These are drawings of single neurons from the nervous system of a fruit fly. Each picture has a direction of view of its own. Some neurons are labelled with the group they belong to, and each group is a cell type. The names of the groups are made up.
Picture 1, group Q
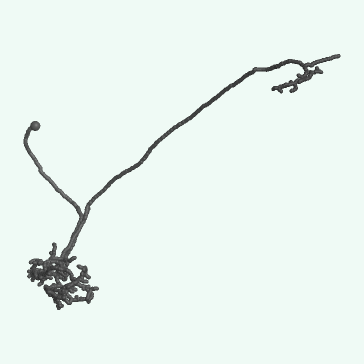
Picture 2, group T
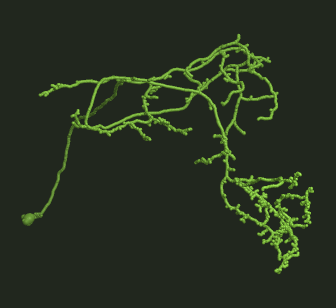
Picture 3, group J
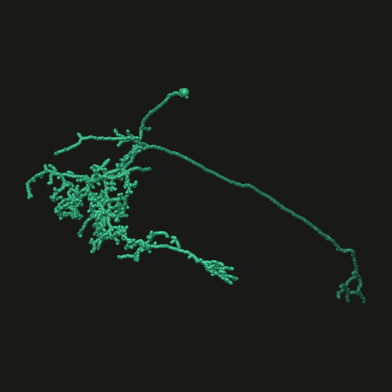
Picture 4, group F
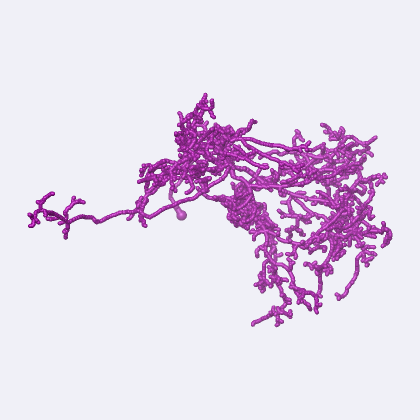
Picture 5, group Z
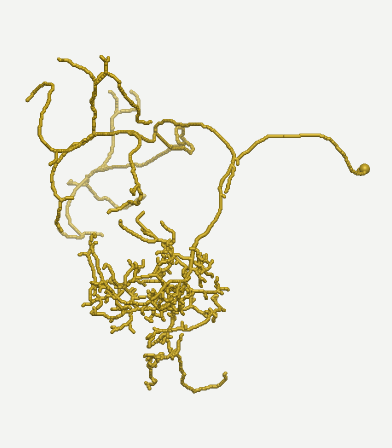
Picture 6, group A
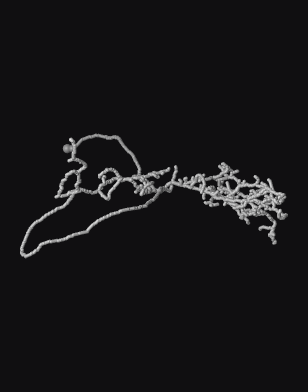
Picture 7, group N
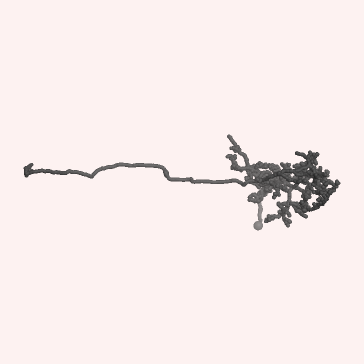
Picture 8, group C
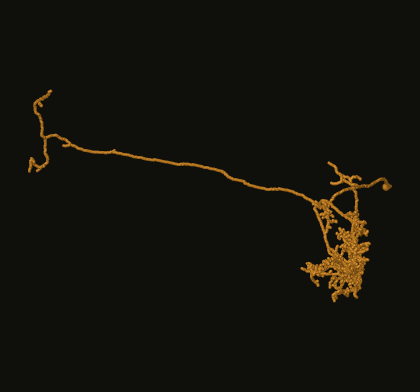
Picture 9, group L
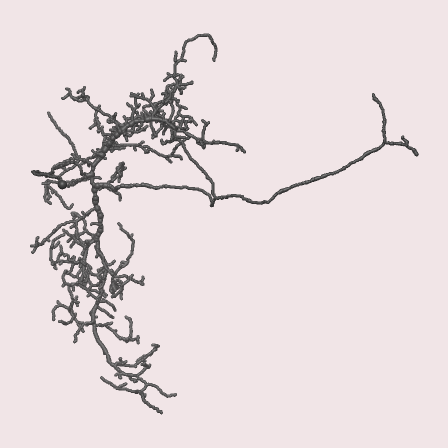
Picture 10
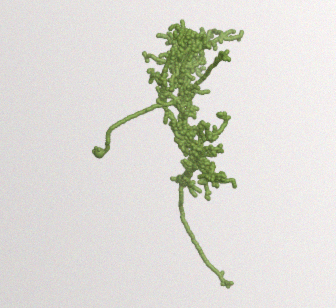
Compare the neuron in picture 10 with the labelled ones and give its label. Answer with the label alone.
group L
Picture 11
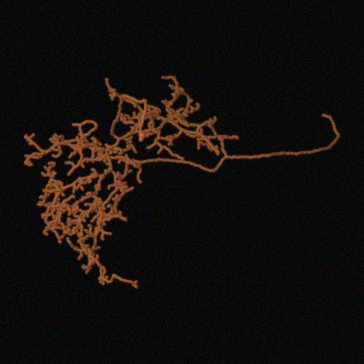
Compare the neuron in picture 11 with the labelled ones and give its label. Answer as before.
group L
